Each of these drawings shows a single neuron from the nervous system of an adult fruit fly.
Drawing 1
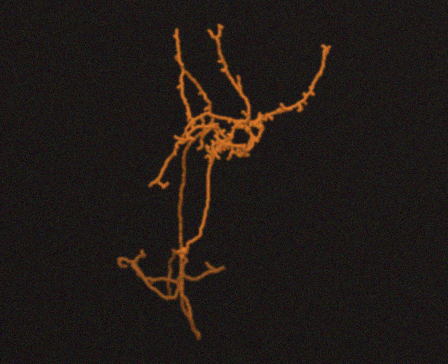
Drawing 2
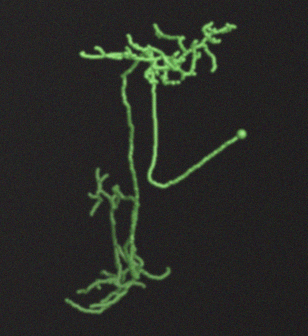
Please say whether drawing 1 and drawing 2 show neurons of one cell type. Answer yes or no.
no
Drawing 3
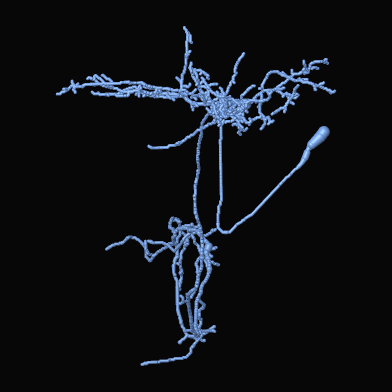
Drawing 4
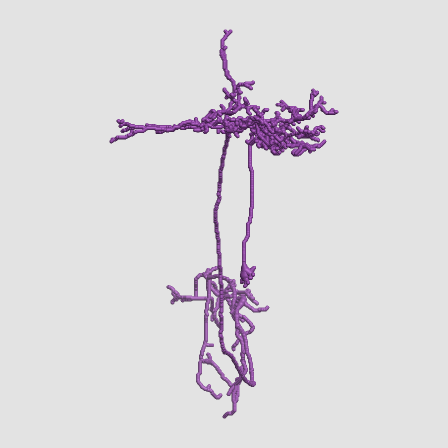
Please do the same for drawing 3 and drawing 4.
yes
